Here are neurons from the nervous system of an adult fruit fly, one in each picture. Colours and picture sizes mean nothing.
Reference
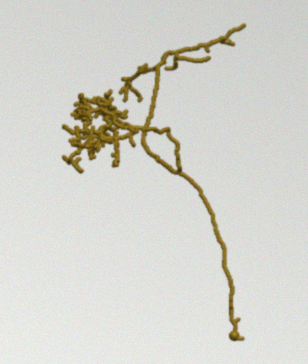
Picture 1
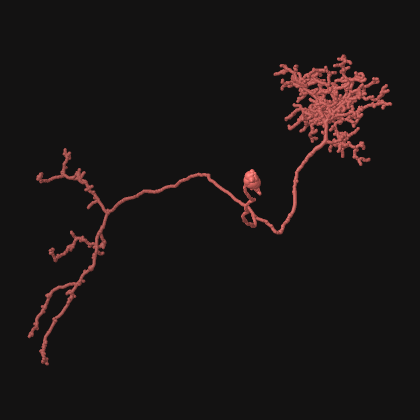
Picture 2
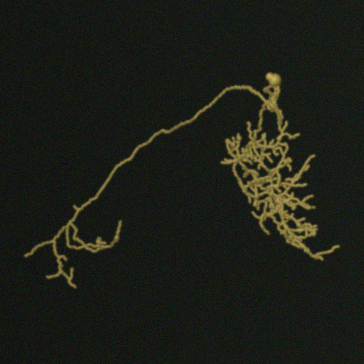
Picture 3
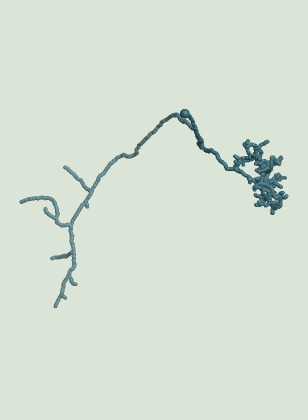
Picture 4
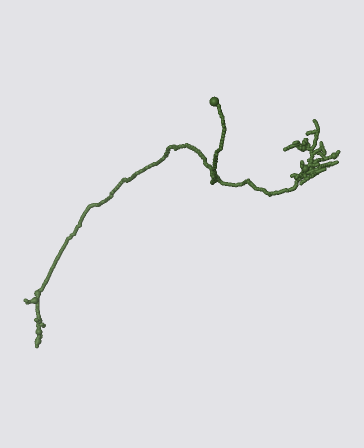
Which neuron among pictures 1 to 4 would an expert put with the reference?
1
